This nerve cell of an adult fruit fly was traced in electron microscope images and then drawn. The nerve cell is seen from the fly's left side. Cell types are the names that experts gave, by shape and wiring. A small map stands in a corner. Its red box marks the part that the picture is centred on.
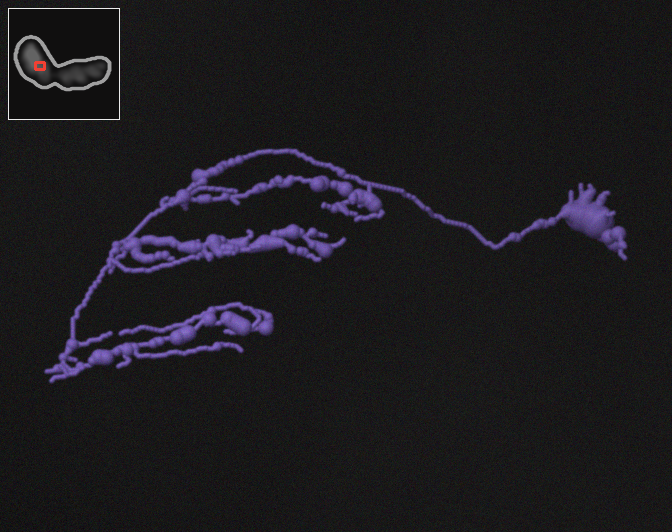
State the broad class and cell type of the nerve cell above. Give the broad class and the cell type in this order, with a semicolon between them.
optic-lobe intrinsic neuron; Lai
